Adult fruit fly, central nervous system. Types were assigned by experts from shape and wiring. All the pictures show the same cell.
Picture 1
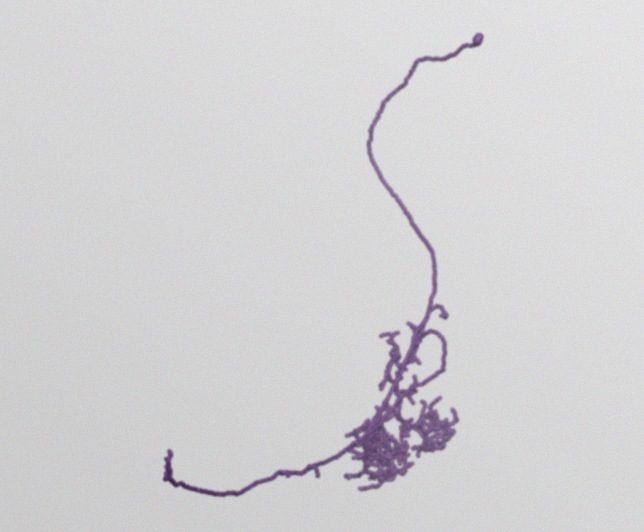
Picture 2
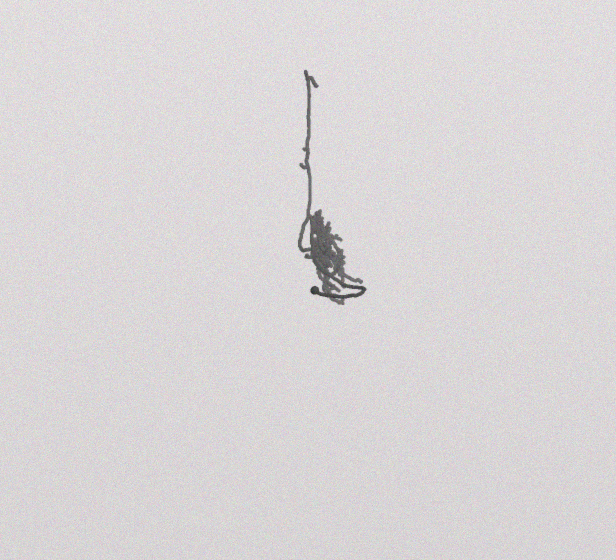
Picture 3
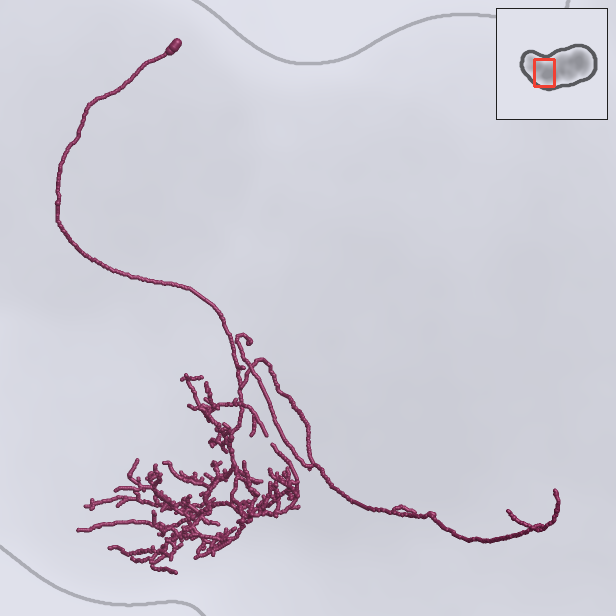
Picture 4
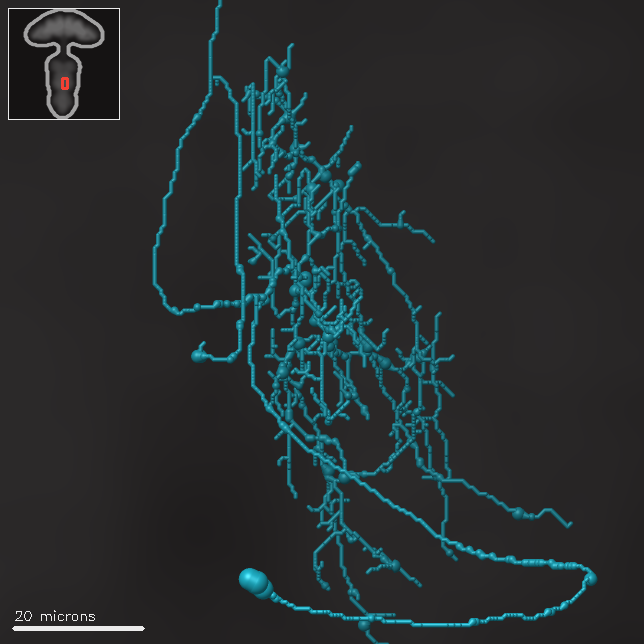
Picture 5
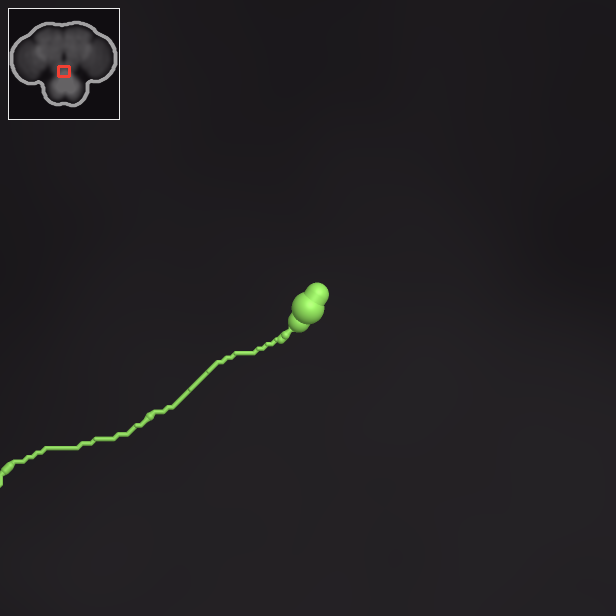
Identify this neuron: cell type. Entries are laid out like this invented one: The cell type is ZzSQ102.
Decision: The cell type is IN23B089.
